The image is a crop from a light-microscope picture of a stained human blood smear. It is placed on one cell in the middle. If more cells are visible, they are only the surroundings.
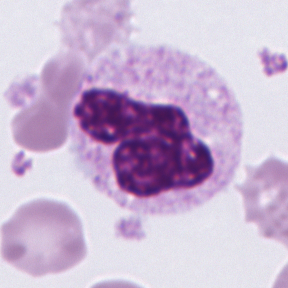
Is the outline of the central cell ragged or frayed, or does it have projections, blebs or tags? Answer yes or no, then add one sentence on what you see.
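No. The cell outline is round and smooth.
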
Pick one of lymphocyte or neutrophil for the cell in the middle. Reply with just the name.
neutrophil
